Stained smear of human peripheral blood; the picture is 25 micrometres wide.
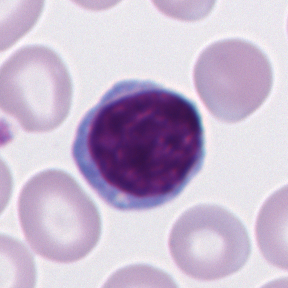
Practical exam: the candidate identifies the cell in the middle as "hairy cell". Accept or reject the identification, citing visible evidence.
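Nucleoli: none distinct, which fits both names.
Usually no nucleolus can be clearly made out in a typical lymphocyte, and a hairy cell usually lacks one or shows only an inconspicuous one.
Cytoplasm: pale blue, without granules, in keeping with typical lymphocyte.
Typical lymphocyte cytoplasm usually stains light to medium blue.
Nucleus: round, about 10 micrometres across, filling about 70% of the cell's area; cytoplasmic rim broadest on the left.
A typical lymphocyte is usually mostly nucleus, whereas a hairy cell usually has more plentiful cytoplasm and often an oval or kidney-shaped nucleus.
Both points favour typical lymphocyte over hairy cell. Cell: about 12 micrometres across, about 1.75 times as wide as a whole red cell; smooth outline without surface projections; not touching surrounding red cells. Verdict: not a hairy cell; this is a typical lymphocyte.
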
